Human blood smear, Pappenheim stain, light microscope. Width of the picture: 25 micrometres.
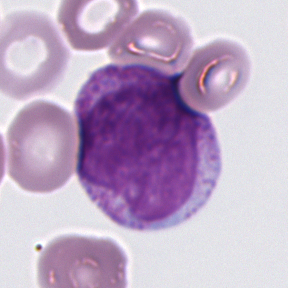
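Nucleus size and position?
Large, filling most of the cell; off-centre toward the upper left.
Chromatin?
Finely granular, no coarse dark clumps.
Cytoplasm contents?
Fine purple granules.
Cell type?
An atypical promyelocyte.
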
